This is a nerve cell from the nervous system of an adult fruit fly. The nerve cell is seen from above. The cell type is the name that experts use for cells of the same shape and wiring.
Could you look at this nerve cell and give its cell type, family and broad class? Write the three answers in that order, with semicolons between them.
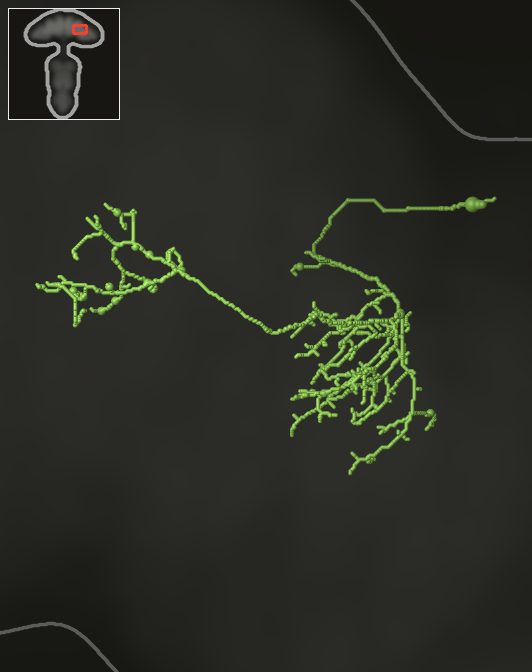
CB1909; hemilineage VPNl&d1_dorsal; central-brain intrinsic neuron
